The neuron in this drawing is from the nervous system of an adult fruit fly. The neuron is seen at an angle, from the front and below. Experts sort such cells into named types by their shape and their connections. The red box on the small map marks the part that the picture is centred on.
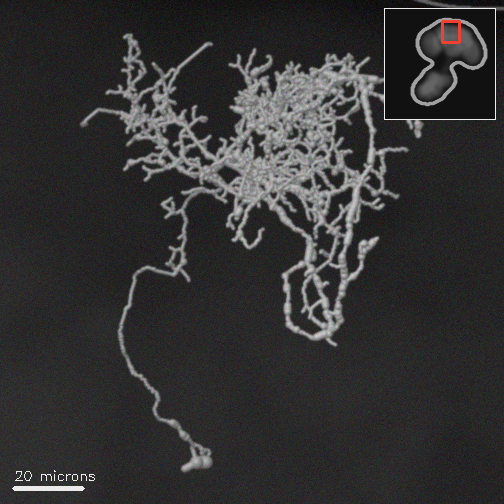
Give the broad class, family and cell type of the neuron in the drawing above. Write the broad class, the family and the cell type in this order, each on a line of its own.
central-brain intrinsic neuron
hemilineage DM4_dorsal
CRE077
